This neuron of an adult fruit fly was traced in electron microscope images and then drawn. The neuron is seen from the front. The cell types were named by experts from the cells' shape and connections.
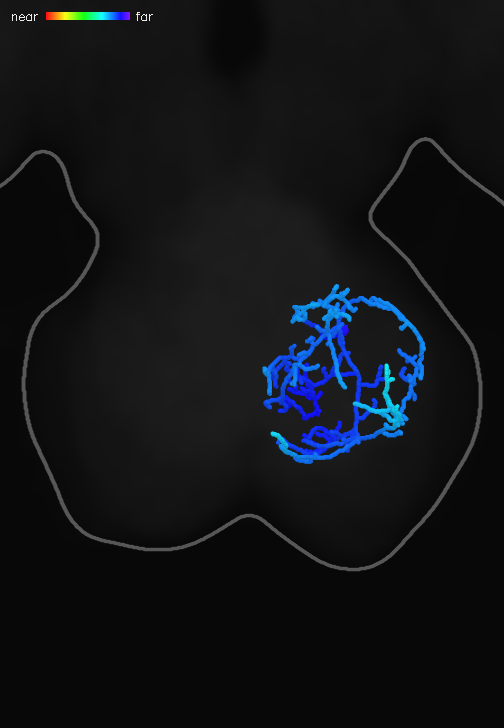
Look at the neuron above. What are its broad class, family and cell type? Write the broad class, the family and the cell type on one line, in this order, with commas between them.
nerve-cord intrinsic neuron, hemilineage 03A, IN03A068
